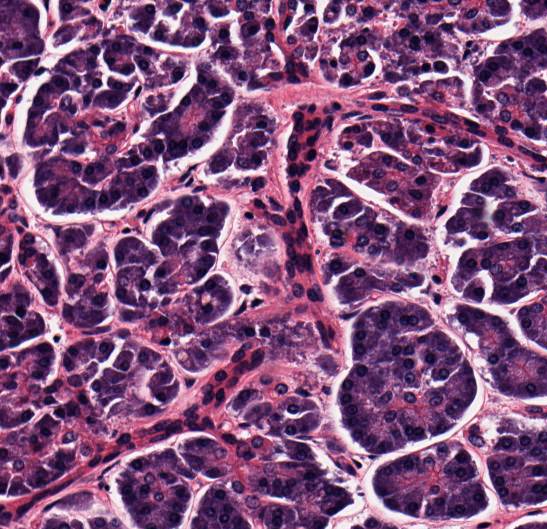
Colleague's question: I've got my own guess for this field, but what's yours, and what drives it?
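Exocrine pancreas is the main tissue here. Step one: the cells form rounded nests throughout, divided by thin pink fibrous septa, with elongated, spindle-shaped dark nuclei in a central stromal band. Step two: nest nuclei are round, fairly uniform, and in many nests sit toward the outer edge, cytoplasm facing the centre.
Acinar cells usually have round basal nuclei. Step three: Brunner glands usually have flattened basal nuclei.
The round nuclei here set the field apart from them.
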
